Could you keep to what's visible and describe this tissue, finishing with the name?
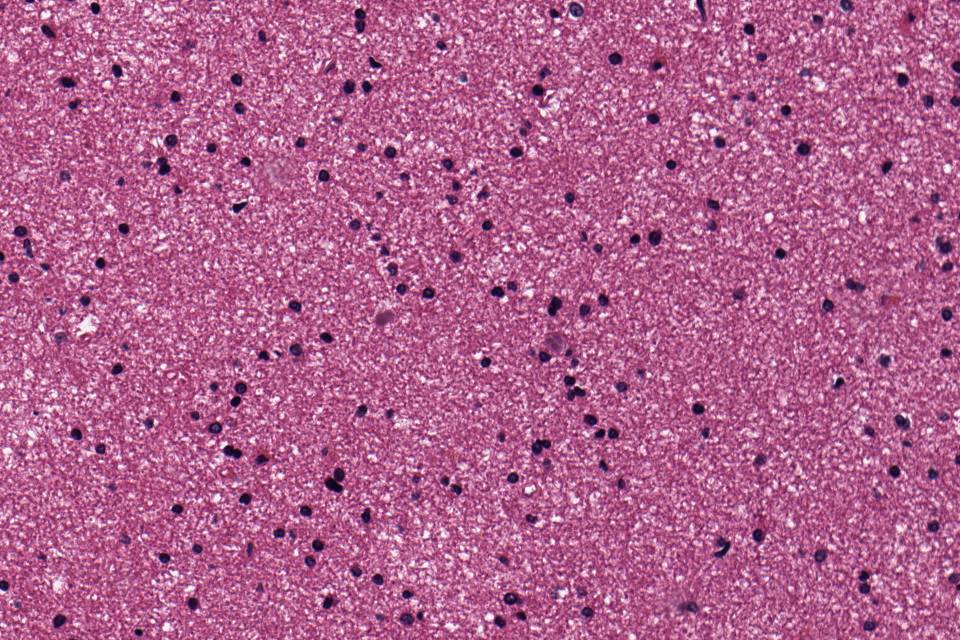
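Nuclei: small, round, very darkly stained and scattered. Cytoplasm: none visible around most of them. Distribution: fairly even across the field, with no sheets or dense clusters. Other cells: a few faint, larger, pale purple cell bodies near the centre of the field. Tissue: cerebral cortex.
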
